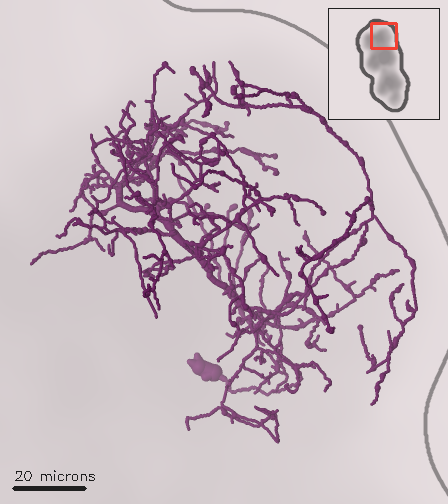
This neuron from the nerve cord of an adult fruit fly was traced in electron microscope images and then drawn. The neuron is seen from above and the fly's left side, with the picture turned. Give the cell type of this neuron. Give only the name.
IN04B009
